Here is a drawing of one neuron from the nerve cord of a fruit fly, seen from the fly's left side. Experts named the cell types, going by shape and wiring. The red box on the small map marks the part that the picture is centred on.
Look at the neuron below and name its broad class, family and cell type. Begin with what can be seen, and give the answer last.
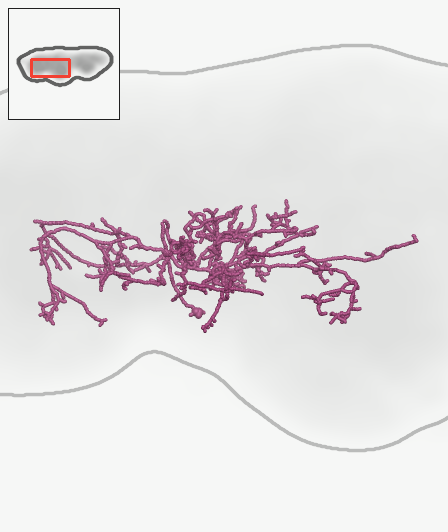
The picture shows dozens of branch ends. As drawn here it is more than twice as wide as it is tall. Its broad class is nerve-cord intrinsic neuron. The family is hemilineage 00A. The cell type is IN00A038.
